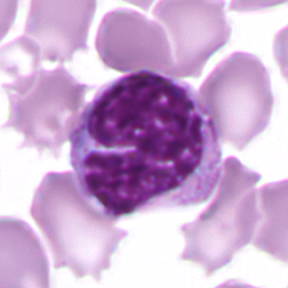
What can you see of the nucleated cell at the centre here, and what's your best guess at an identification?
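Note the outline: roughly round and smooth. A deep cleft enters the nucleus from the left, and the nucleus fills most of the cell. Its chromatin is dark purple and coarsely clumped, with paler gaps. Fine pinkish-purple granules dot the cytoplasm. This is a band neutrophil.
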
